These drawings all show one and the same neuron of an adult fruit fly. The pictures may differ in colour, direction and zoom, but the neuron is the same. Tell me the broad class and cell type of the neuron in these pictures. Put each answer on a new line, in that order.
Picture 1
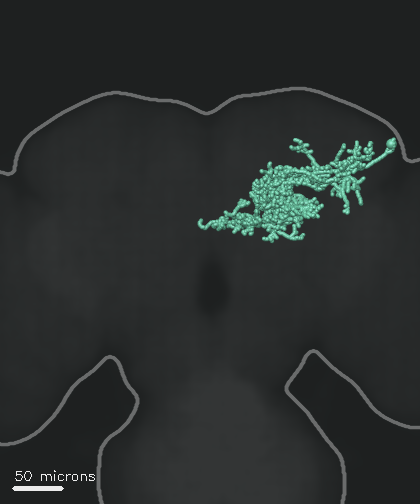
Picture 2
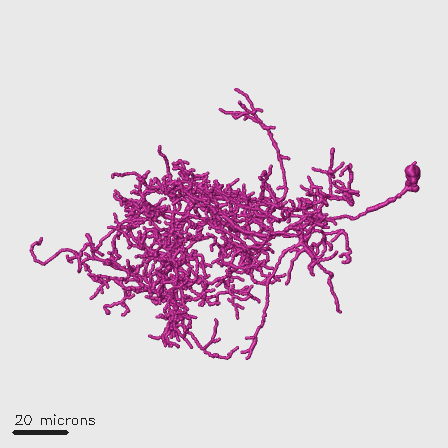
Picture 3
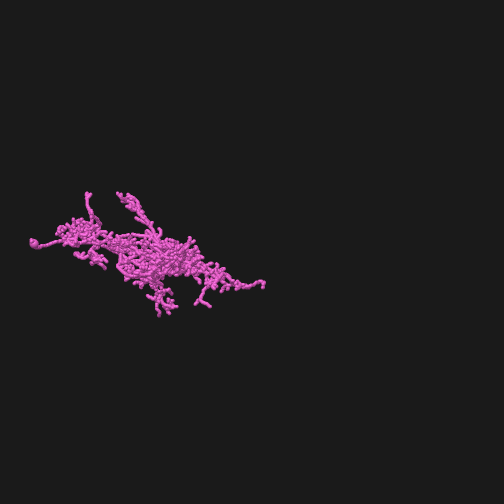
central-brain intrinsic neuron
CL002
